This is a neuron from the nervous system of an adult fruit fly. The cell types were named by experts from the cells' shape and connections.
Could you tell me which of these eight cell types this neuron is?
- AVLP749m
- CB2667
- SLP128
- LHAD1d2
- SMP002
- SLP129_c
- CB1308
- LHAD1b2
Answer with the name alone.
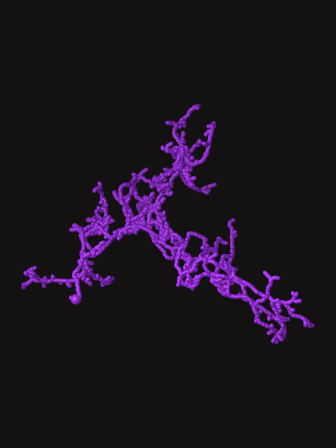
AVLP749m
